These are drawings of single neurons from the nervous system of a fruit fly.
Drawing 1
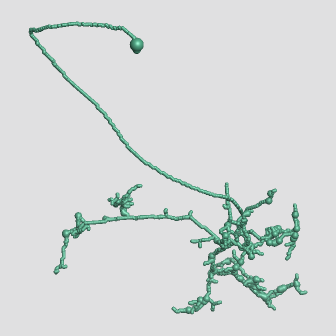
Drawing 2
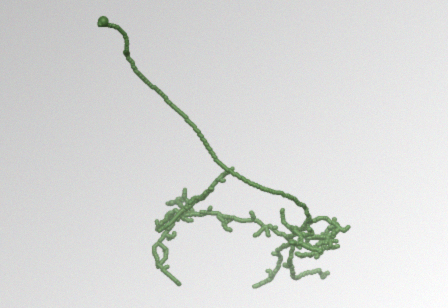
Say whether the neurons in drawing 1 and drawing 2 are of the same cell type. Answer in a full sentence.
They are of the same cell type.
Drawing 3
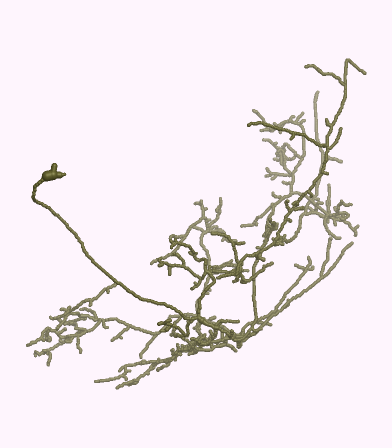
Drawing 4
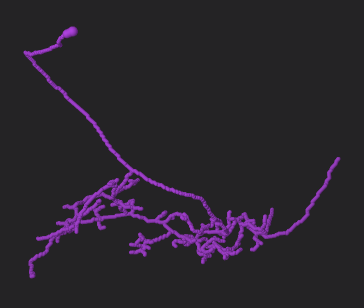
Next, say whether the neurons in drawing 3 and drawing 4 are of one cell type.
They are of different cell types.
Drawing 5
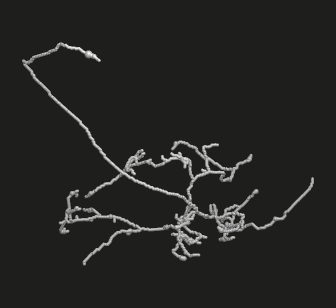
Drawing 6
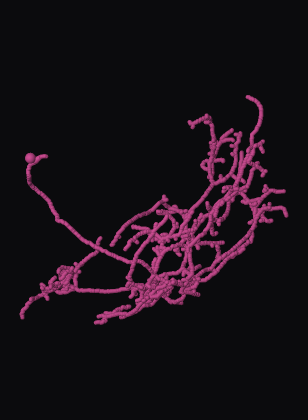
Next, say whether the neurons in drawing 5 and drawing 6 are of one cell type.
They are of different cell types.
